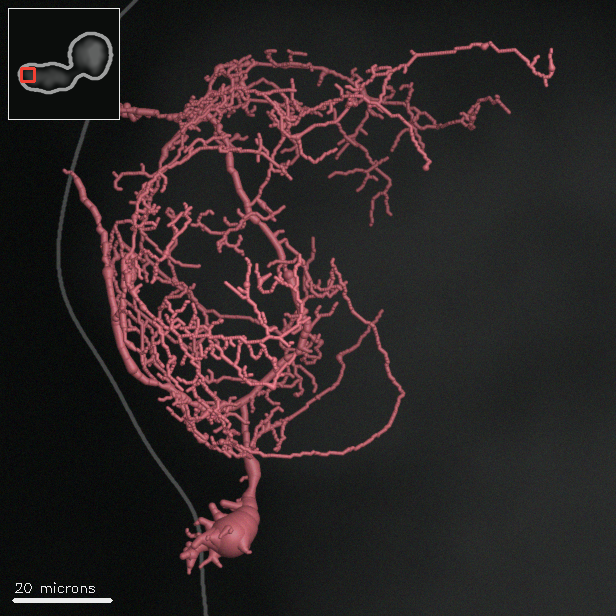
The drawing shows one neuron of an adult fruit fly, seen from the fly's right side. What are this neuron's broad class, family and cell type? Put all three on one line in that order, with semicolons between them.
efferent neuron of the nerve cord; hemilineage 00B; EN00B012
